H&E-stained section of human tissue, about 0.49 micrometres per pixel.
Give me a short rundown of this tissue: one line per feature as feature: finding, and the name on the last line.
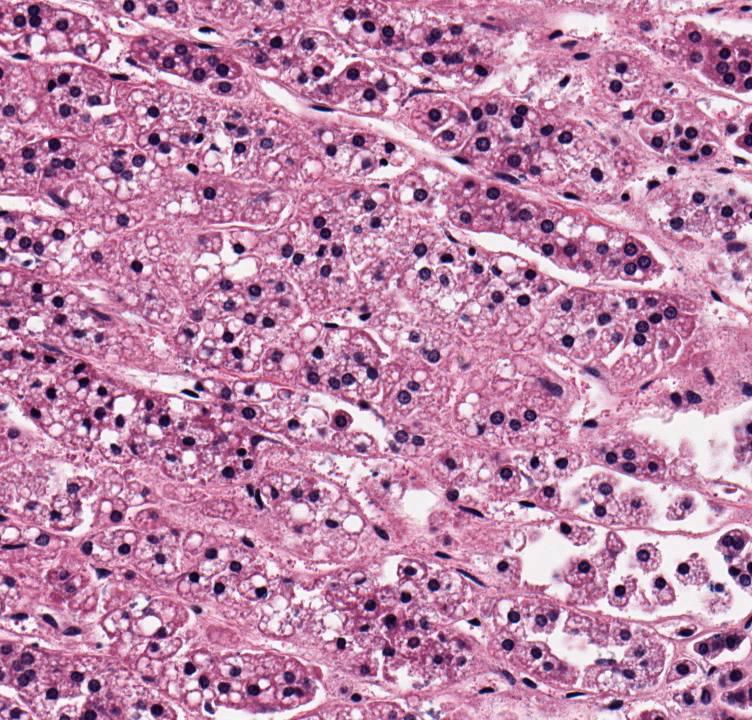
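Arrangement: long parallel cords running diagonally, upper left toward lower right
Cytoplasm: mostly pale, filled with many small clear vacuoles, bubbly
Nuclei: small, round, darkly stained
Lumina: none formed by the cords
Name: adrenal gland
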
